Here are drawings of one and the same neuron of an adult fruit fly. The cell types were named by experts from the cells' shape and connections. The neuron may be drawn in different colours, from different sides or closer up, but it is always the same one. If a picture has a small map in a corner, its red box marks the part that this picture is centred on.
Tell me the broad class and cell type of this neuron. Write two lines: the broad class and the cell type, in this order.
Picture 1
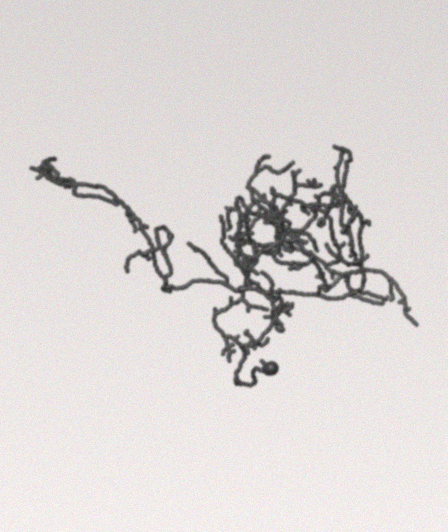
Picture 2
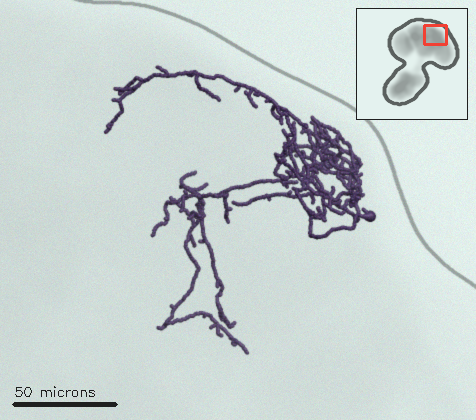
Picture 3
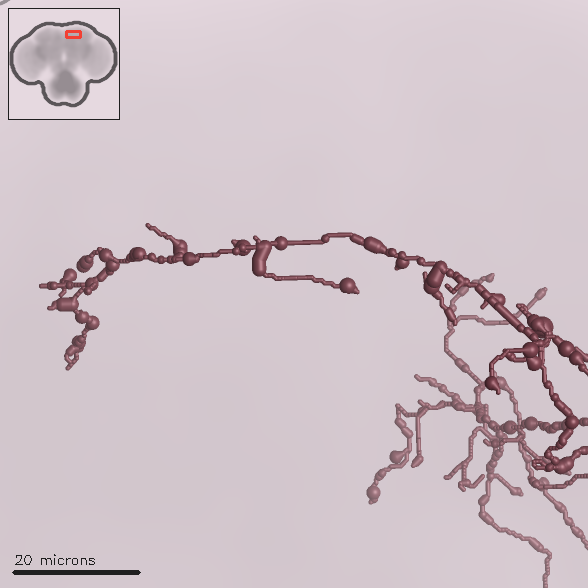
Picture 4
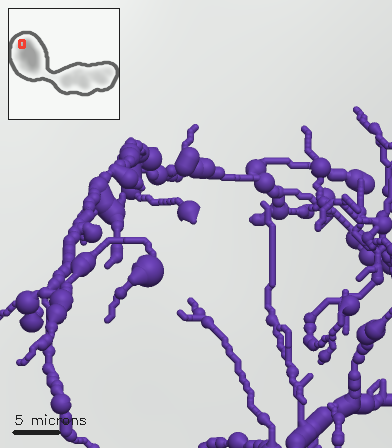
central-brain intrinsic neuron
SLP170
